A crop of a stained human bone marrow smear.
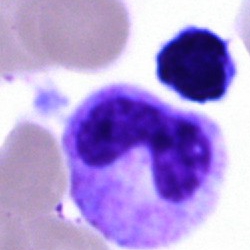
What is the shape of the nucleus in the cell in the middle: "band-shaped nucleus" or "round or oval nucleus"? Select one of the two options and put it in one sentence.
The nucleus has been drawn out into a curved band lacking separate lobes.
